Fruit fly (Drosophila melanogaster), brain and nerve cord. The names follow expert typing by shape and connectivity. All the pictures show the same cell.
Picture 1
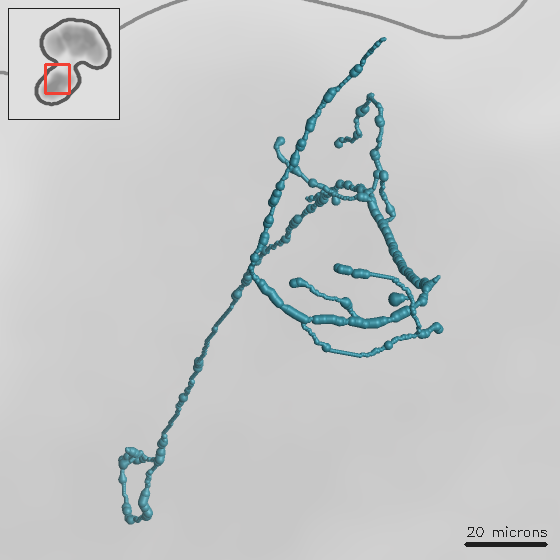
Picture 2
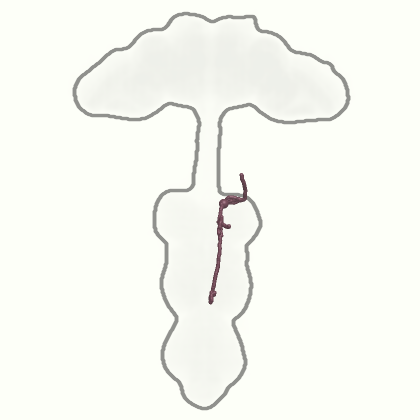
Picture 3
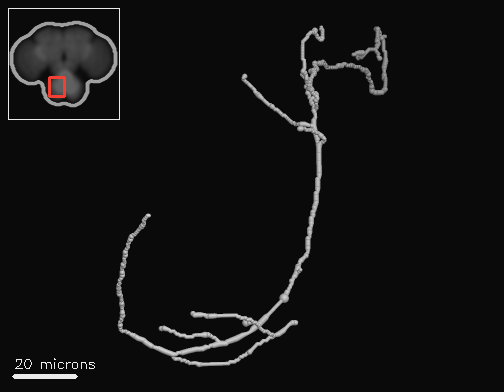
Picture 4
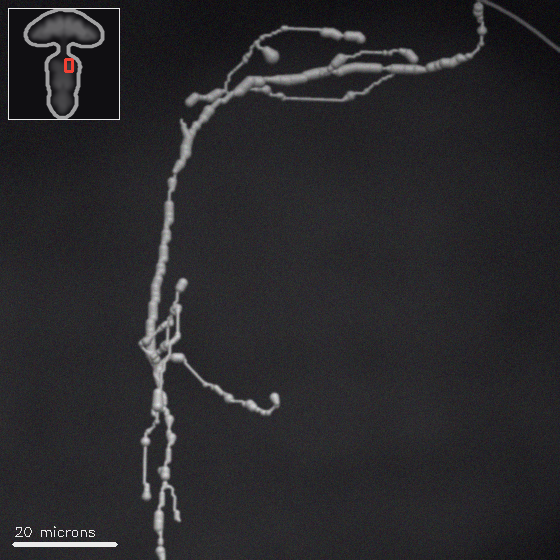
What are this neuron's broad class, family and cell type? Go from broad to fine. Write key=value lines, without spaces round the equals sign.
broad_class=sensory neuron entering the nerve cord
family=class mechanosensory proprioceptive
cell_type=SNpp19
